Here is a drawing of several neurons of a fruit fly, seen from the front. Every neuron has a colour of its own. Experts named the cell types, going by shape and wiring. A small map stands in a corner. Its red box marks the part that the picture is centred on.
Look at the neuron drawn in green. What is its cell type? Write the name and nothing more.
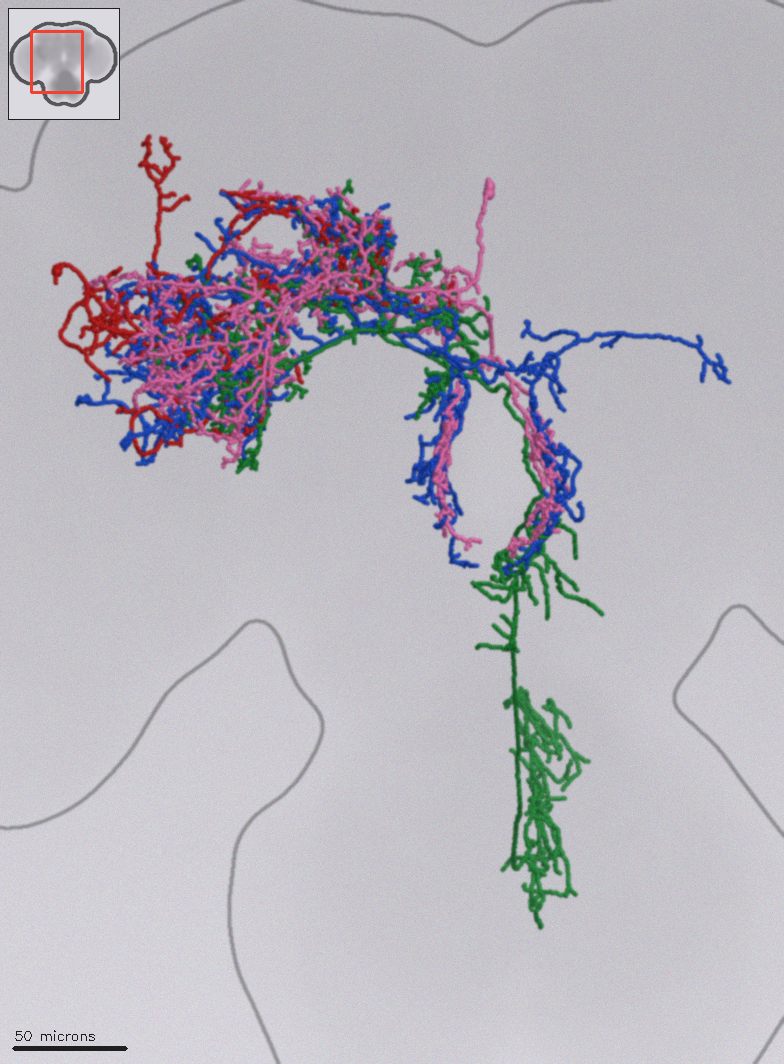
DNpe040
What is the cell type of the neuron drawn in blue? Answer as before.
CL319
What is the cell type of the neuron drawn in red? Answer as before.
CB3450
